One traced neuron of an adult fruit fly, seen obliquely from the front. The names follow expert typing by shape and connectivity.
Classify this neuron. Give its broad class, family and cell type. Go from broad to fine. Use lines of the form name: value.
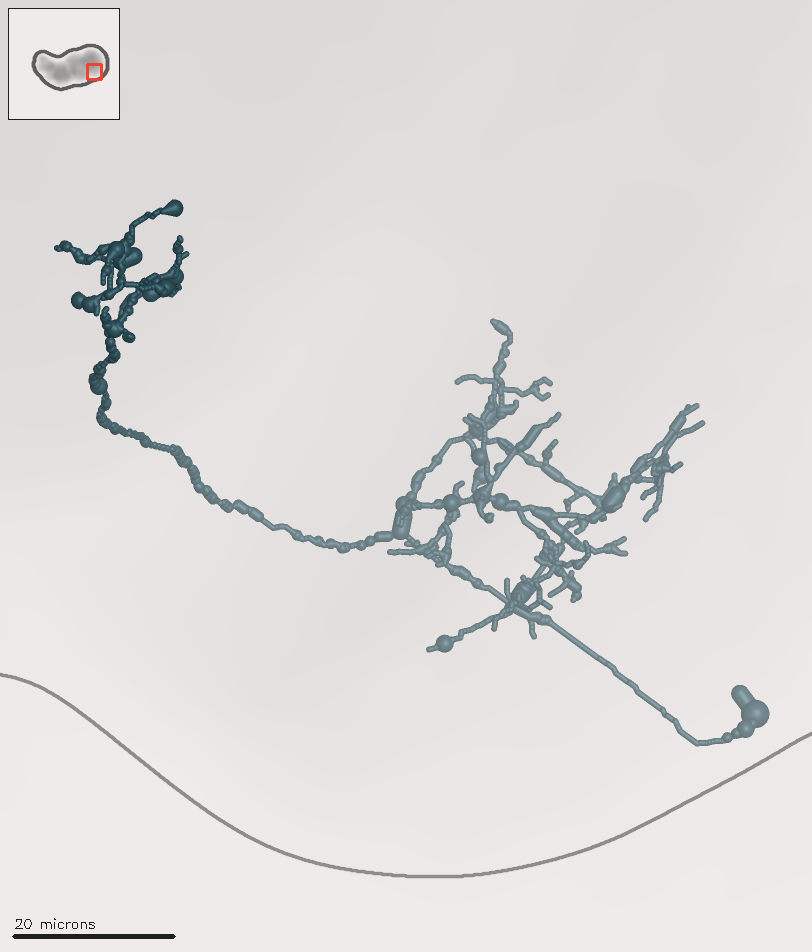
broad class: optic-lobe intrinsic neuron
family: Tm
cell type: Tm36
